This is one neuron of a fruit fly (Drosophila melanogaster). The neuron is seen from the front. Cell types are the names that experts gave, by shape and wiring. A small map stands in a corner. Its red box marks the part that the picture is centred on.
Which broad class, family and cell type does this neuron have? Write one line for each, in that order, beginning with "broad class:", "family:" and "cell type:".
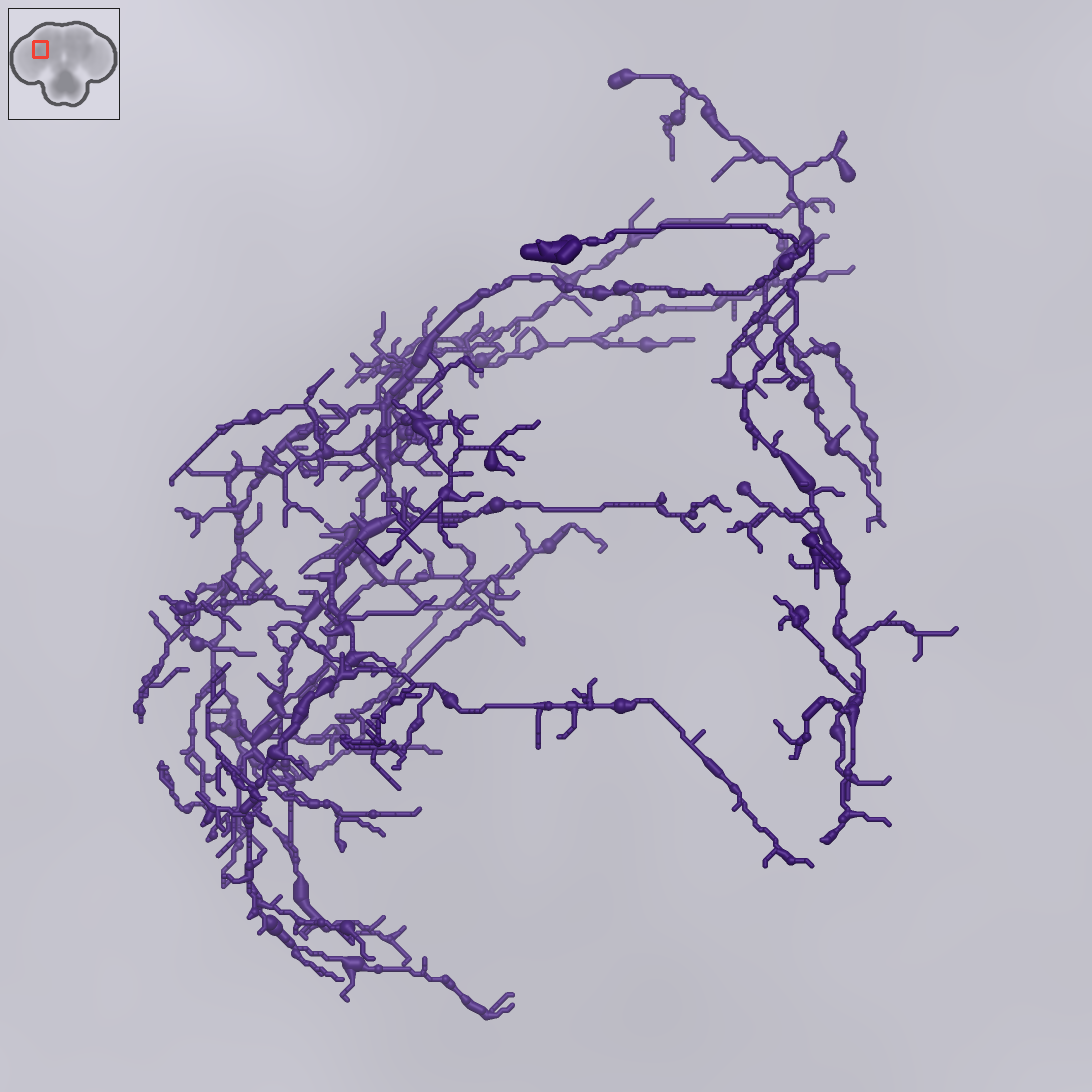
broad class: central-brain intrinsic neuron
family: hemilineage VLPl&d1_dorsal
cell type: AVLP224_a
